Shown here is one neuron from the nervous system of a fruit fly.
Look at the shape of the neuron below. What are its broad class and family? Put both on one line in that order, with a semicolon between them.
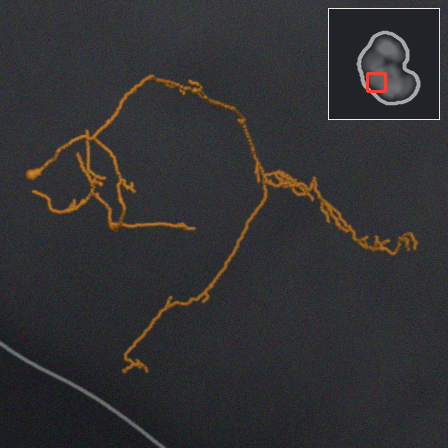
central-brain intrinsic neuron; class Kenyon Cell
